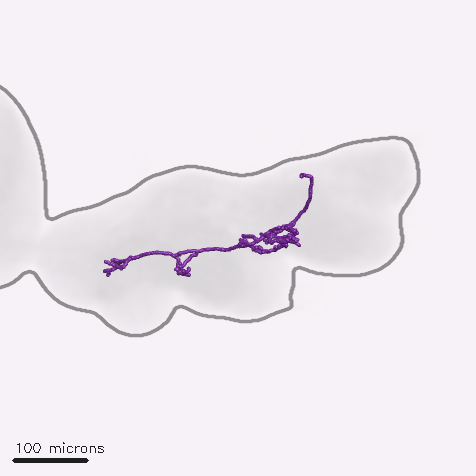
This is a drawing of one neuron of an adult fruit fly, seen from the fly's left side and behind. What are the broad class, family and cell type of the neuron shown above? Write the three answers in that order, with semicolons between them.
nerve-cord intrinsic neuron; hemilineage 09A; IN09A070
